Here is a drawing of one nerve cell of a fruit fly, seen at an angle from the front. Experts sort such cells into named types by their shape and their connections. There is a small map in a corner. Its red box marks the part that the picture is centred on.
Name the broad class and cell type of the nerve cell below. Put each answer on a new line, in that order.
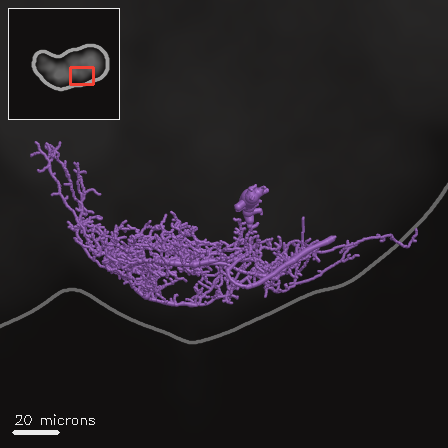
motor neuron of the brain
MN9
